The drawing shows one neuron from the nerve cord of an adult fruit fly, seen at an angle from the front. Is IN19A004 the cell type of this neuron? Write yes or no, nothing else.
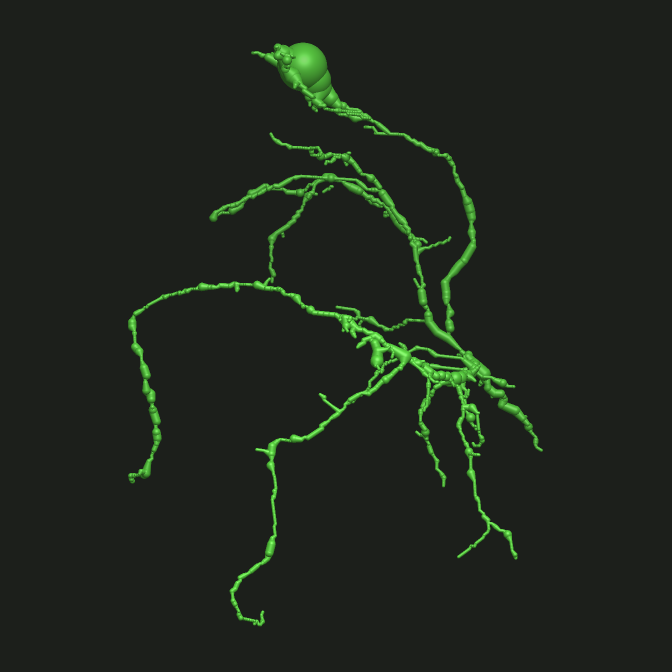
no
